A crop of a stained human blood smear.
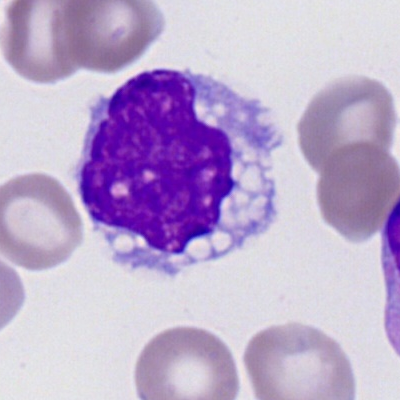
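Monocyte at the centre of a stained human blood smear, light microscope. Nucleus notched on its right side and set toward the left, leaving a wider band of cytoplasm on the right. Chromatin deep purple and patchy, with small paler spots throughout. Many small round clear vacuoles crowd the cytoplasm along the right and lower side.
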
